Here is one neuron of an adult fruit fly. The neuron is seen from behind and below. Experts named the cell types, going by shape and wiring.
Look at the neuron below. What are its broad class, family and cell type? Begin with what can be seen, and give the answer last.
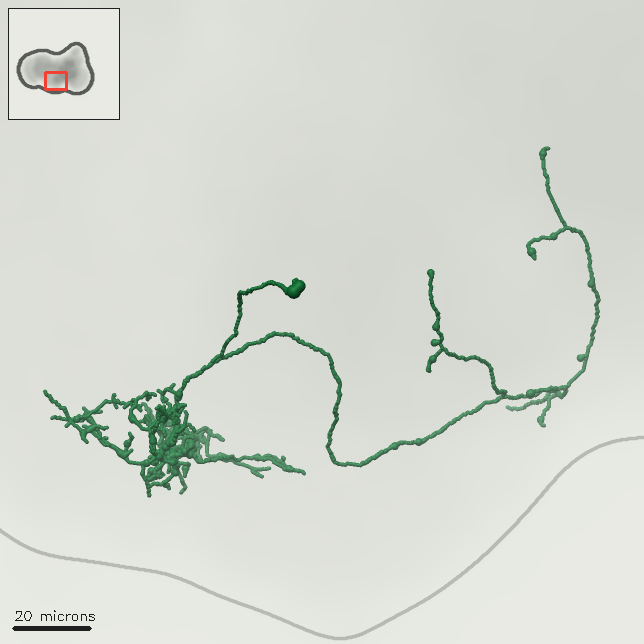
Its cell body lies in the middle of the picture. From left to right in the picture it spans about 150 microns. Dozens of branch ends can be seen. This is a central-brain intrinsic neuron. The family is hemilineage LB23. It is of cell type GNG450.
